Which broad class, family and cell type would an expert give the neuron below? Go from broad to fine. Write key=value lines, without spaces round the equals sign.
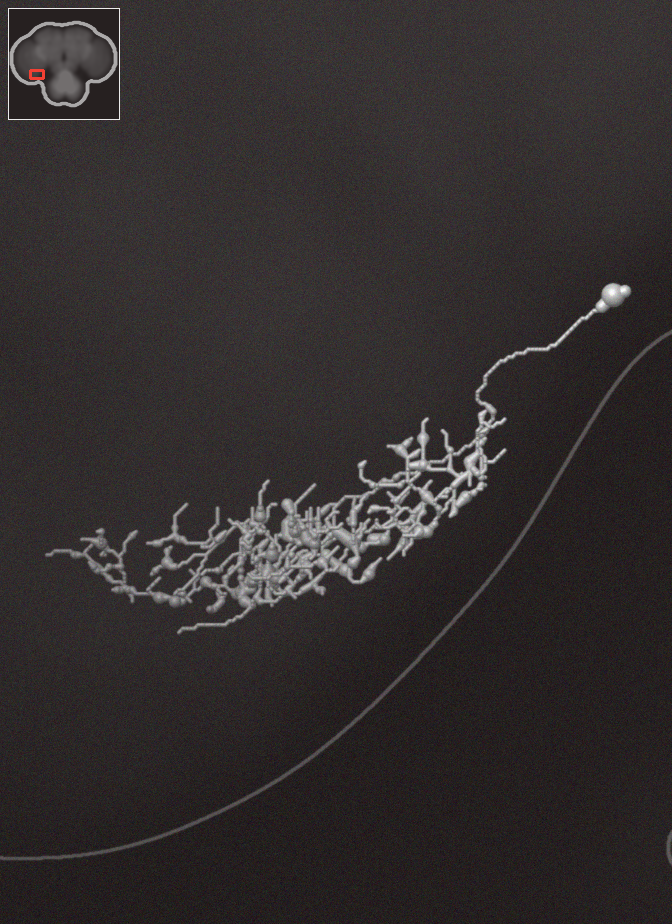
broad_class=optic-lobe intrinsic neuron
family=Pm
cell_type=Pm1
